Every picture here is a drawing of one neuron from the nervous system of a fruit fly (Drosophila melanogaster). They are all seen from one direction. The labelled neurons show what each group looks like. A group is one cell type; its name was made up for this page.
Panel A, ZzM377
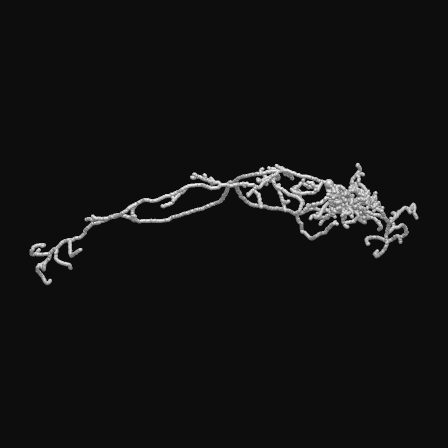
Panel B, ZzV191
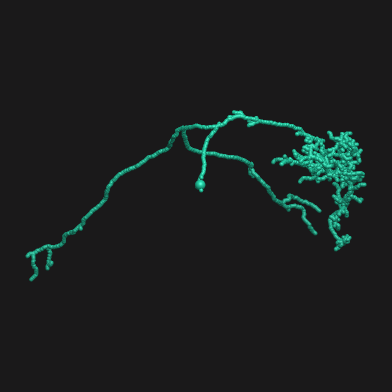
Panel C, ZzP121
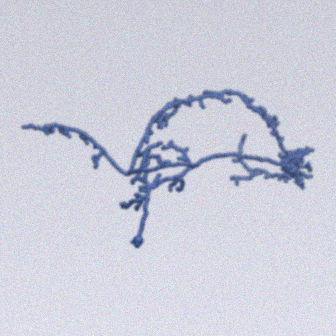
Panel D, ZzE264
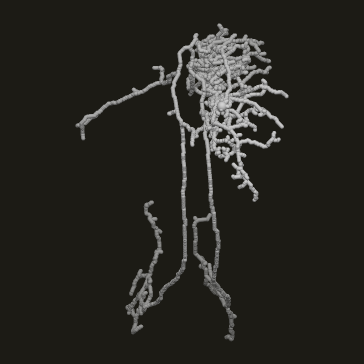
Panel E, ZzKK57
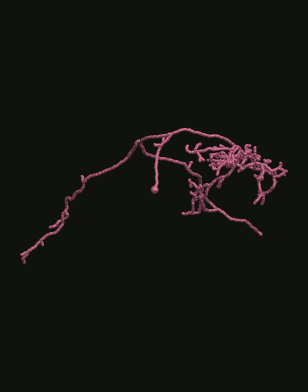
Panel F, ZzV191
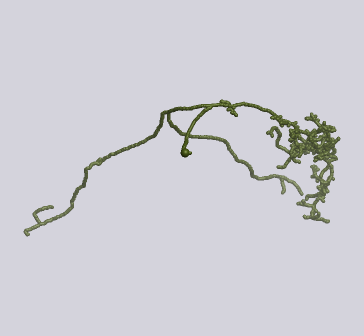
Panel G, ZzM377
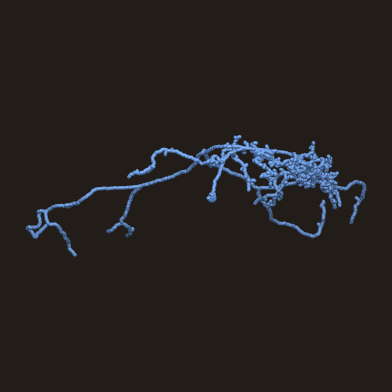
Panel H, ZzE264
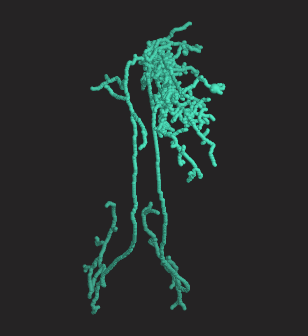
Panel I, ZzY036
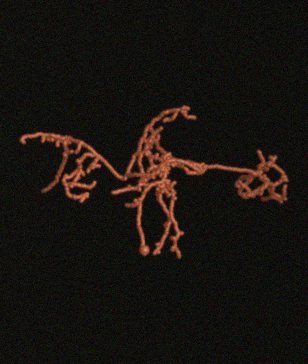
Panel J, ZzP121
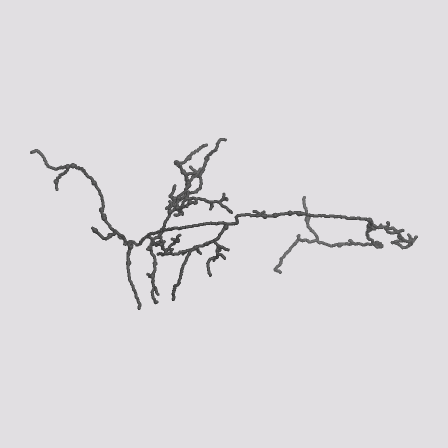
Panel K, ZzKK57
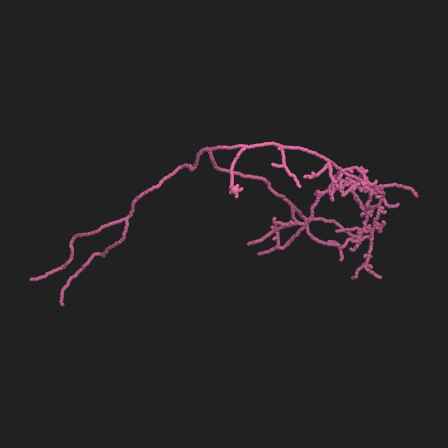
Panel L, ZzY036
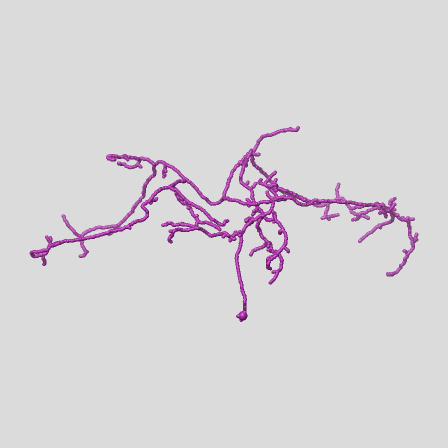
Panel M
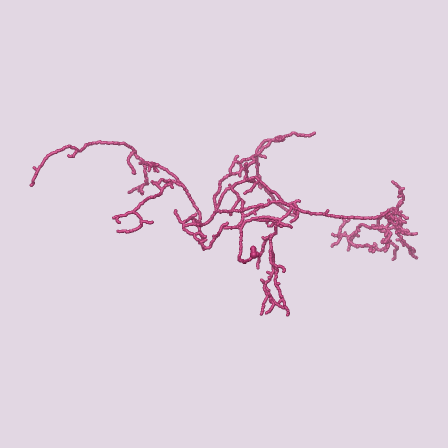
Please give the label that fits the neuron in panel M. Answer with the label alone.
ZzY036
